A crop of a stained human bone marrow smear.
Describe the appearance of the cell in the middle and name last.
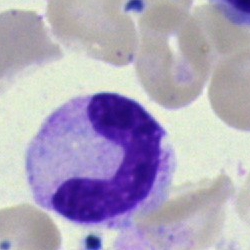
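Look first at the nucleus: it is one curved band, not divided into lobes. Notice that the hollow of that curve opens toward the left. Around it lies plenty of pale lilac cytoplasm, with fine, faint lilac granules scattered through it. This cell is a band neutrophil.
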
